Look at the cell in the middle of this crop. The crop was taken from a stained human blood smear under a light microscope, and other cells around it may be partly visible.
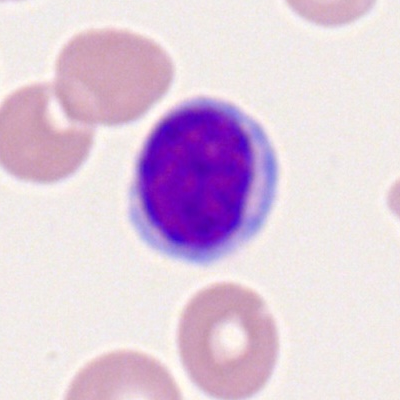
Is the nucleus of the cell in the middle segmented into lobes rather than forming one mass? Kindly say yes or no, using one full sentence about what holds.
No, it is a single compact round, oval or kidney-shaped nucleus that this cell has.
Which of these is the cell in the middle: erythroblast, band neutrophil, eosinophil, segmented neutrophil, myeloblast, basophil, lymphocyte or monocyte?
lymphocyte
